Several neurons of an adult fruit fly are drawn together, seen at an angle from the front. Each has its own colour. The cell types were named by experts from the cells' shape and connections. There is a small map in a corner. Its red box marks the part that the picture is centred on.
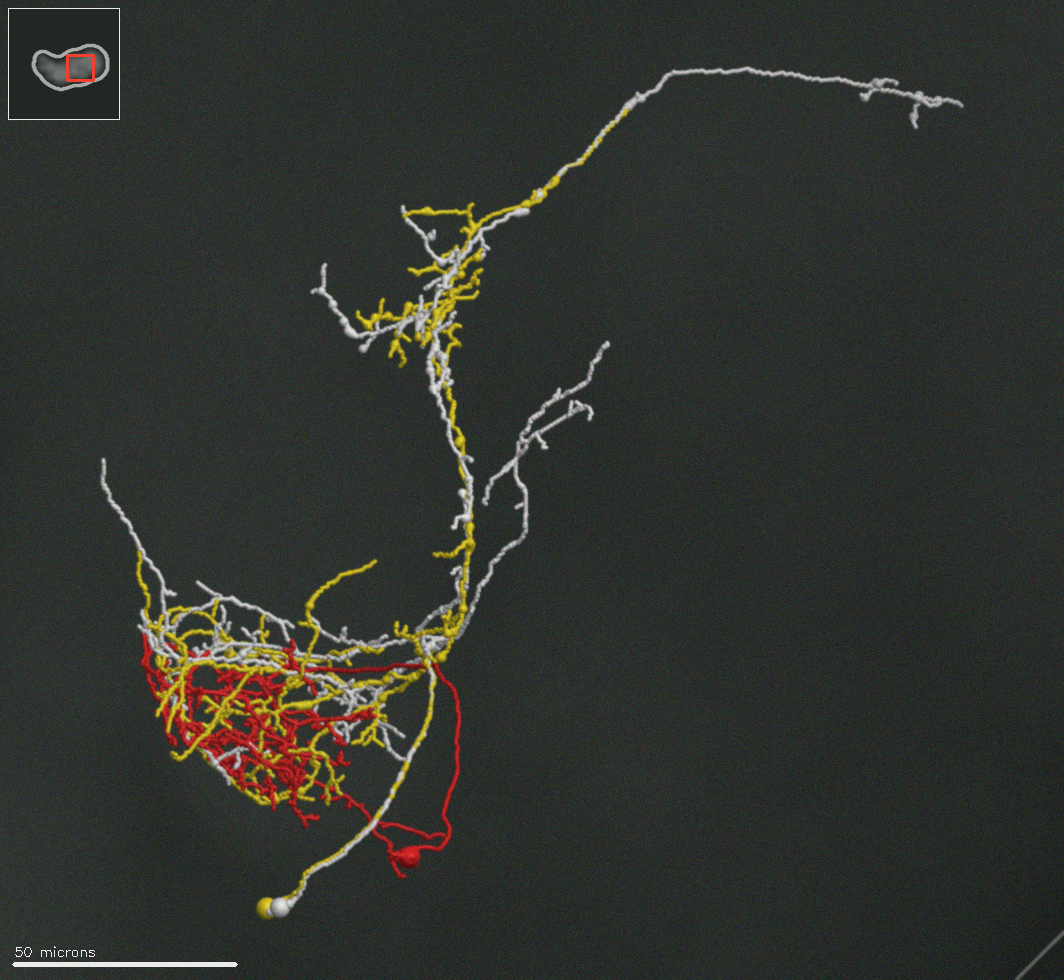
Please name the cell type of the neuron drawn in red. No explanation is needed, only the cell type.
WED030_a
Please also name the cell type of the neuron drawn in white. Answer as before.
CL056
